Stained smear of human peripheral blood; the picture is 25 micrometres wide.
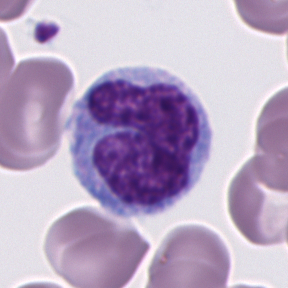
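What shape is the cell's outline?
Roughly round.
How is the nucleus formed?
It is folded, with a deep cleft entering from the left side.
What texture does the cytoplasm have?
Finely dusty, without distinct coarse granules or clear vacuoles.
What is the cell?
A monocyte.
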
